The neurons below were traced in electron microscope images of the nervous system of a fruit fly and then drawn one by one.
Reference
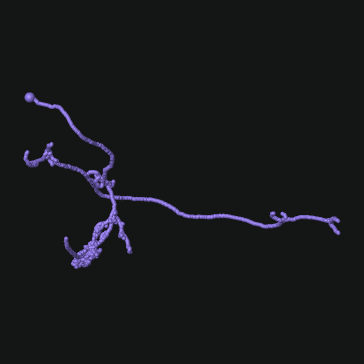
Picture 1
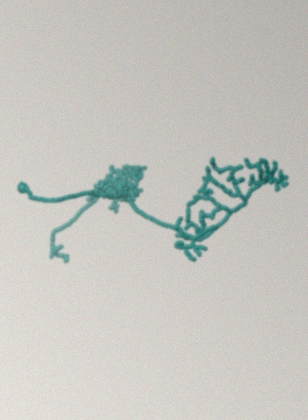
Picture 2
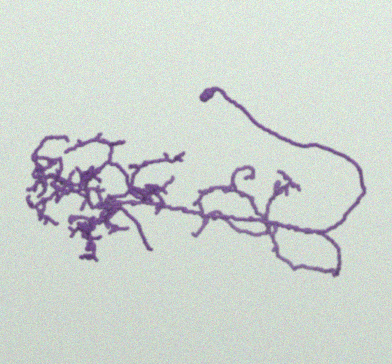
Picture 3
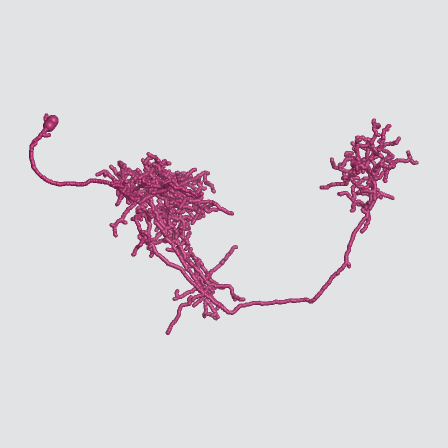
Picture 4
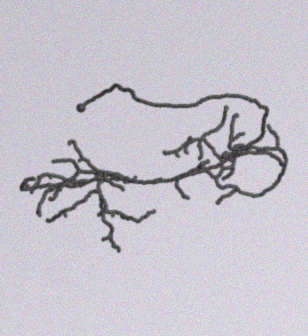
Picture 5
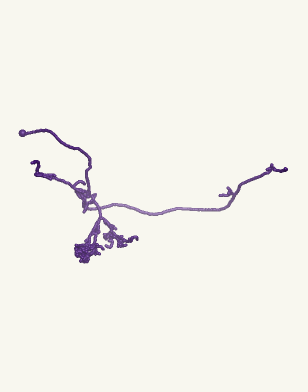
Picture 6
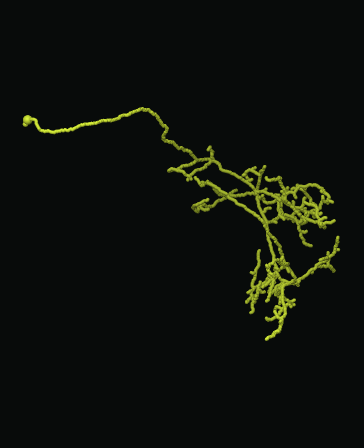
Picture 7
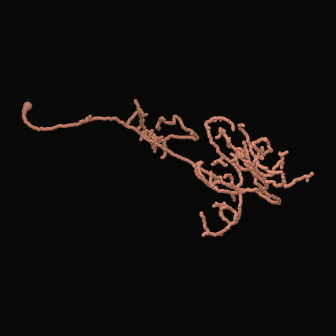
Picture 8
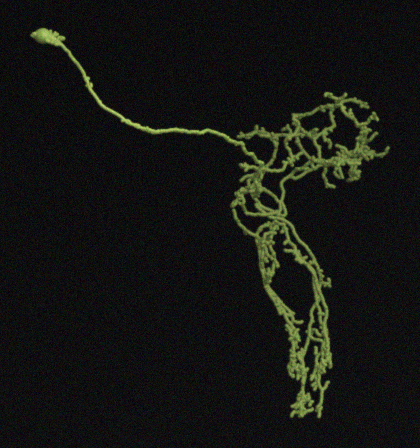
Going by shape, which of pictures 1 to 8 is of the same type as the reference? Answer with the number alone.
5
